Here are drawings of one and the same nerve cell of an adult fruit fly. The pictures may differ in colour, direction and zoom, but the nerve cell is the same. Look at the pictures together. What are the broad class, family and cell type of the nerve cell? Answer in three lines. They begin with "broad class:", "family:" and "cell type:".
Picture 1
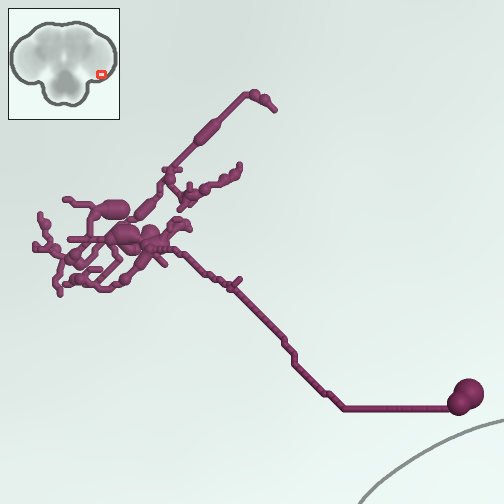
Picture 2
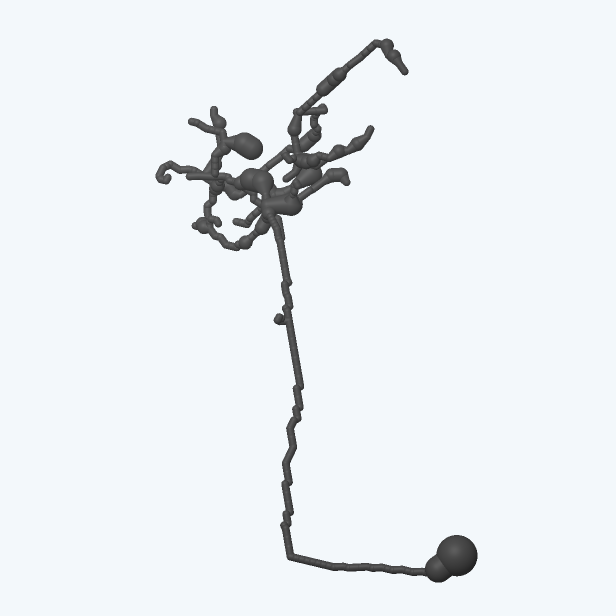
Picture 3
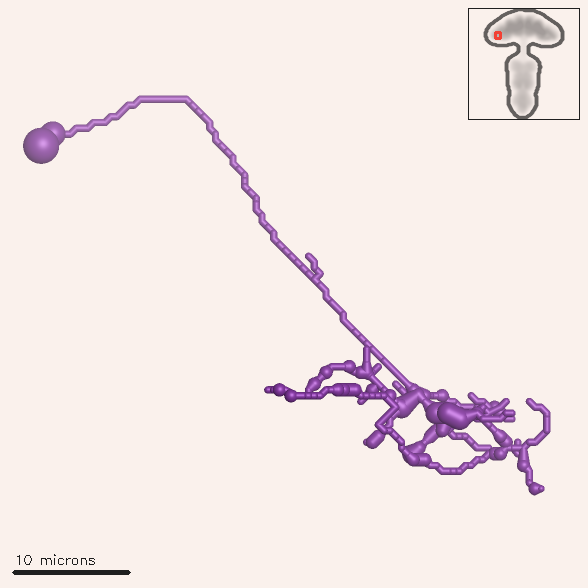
broad class: optic-lobe intrinsic neuron
family: Cm
cell type: Cm1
